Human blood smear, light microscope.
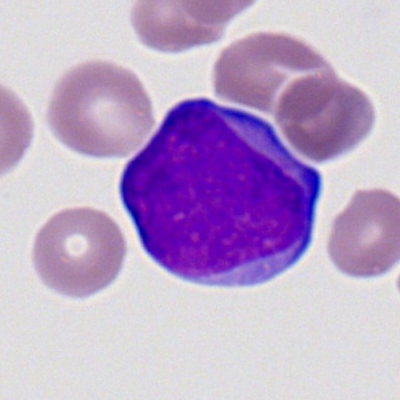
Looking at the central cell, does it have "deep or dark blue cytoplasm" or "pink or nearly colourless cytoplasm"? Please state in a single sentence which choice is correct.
Within this cell, the cytoplasm is coloured deep, dark or strong blue.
